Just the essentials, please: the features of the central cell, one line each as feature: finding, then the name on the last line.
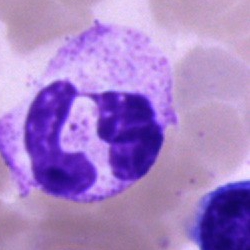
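Nucleus: split into two large lobes; note the pale gap of cytoplasm between them
Chromatin: dark purple, densely clumped
Cytoplasm: abundant, pale pinkish-lilac
Granules: fine, purple, scattered throughout the cytoplasm
Name: segmented neutrophil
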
